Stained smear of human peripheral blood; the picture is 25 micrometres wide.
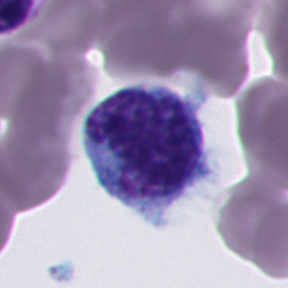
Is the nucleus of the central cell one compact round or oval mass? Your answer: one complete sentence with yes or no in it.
Yes, the nucleus is gathered into a single compact round or oval mass.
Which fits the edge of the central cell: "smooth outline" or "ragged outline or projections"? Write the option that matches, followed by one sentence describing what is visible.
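Ragged outline or projections. Fine, ragged hair-like projections fringe the right and lower edges of the cell.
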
